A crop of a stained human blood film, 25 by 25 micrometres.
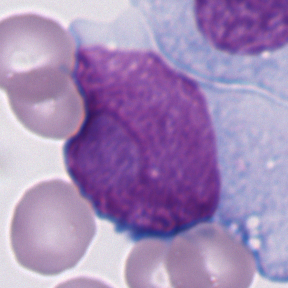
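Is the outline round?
No, it is irregular and angular.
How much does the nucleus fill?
Almost the whole cell.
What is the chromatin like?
Fine and evenly spread, without coarse dark clumps. A rounded, faintly outlined paler area lies in the left part of the nucleus.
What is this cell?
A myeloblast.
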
